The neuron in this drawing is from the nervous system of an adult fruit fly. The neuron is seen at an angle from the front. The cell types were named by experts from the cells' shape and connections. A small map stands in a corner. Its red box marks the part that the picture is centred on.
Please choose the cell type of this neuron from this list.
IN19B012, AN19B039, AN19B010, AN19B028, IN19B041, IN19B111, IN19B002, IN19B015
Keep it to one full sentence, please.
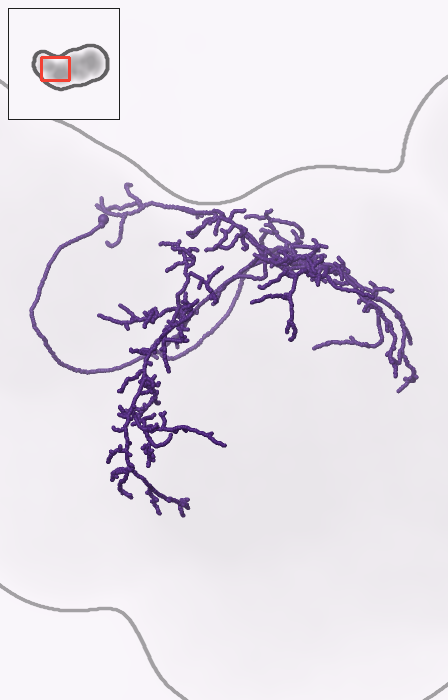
To the cell type IN19B041 belongs this neuron.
